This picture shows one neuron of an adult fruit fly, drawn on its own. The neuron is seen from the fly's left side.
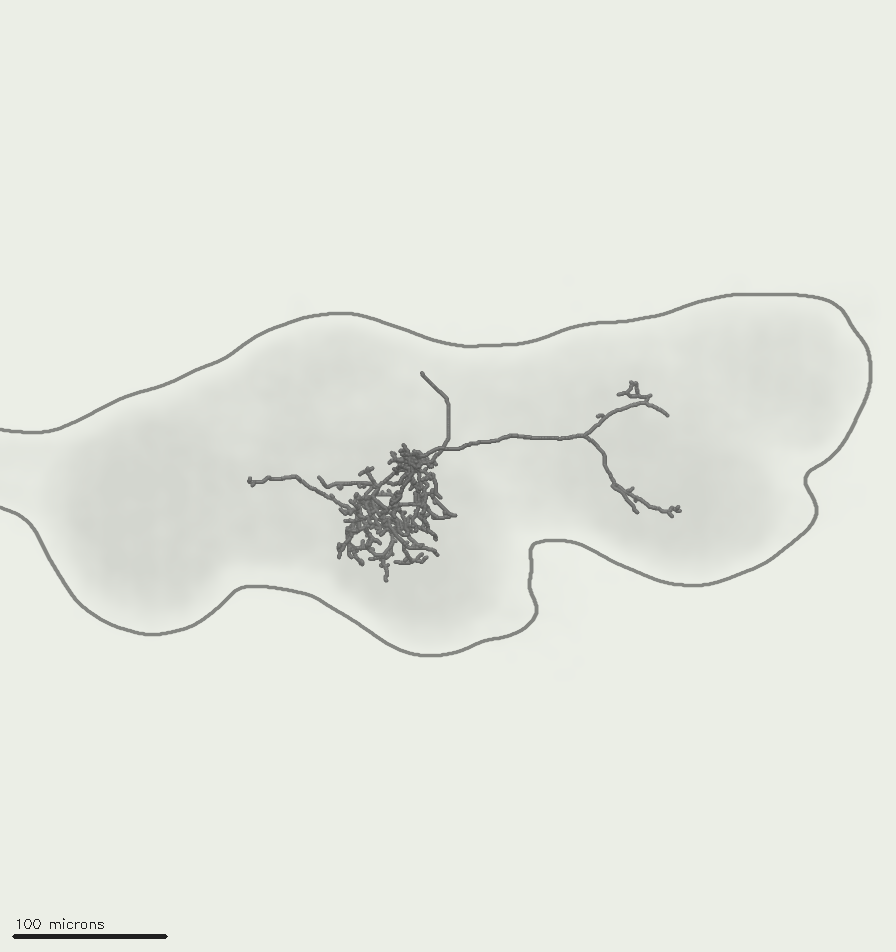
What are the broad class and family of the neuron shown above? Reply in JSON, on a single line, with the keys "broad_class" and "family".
{"broad_class": "nerve-cord intrinsic neuron", "family": "hemilineage 11A"}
